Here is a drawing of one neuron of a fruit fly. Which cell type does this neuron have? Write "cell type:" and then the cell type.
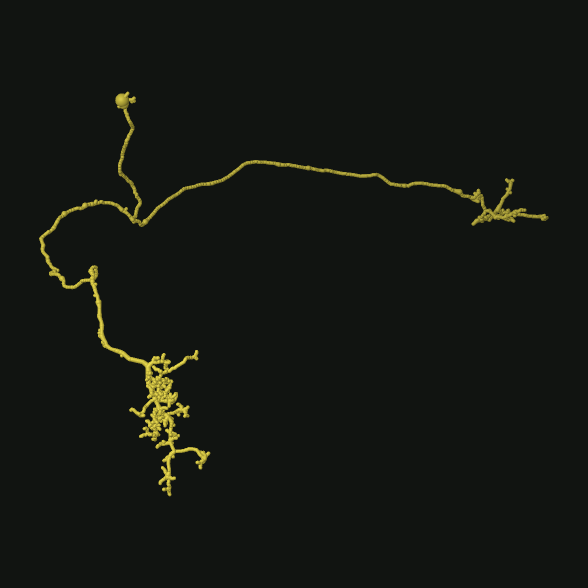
cell type: LPC1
